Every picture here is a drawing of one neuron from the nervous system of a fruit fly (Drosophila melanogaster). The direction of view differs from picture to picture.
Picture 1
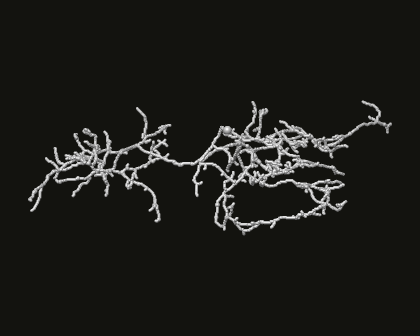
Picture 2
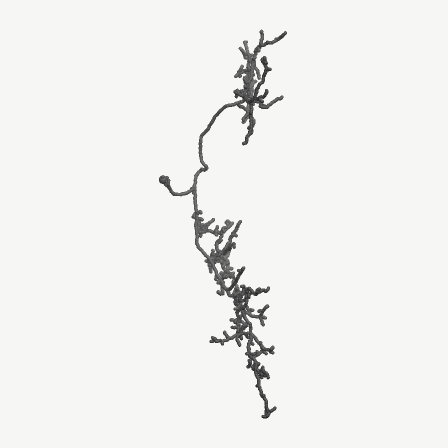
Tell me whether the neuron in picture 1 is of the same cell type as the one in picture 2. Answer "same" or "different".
same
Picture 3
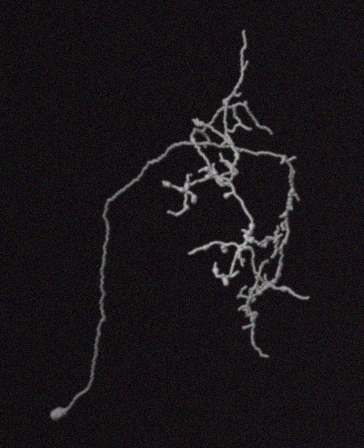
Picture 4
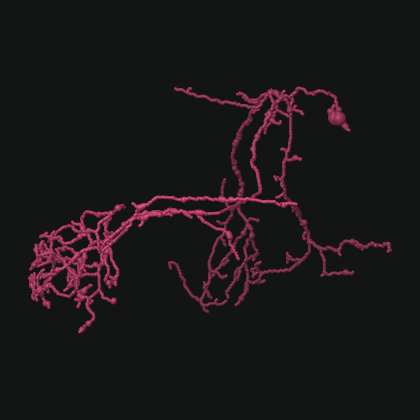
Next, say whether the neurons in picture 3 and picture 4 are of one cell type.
different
